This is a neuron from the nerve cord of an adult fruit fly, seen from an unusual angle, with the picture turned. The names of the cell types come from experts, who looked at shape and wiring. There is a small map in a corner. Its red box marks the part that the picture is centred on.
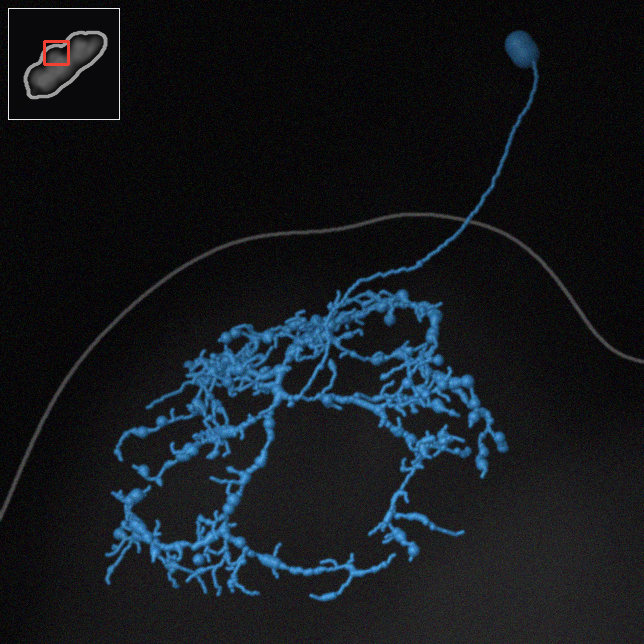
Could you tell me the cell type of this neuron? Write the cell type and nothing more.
IN01B029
